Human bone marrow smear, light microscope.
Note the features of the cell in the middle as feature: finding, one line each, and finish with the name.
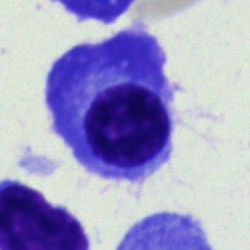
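Projections: fine and thread-like, extending from the right side
Chromatin: dark purple, densely clumped
Cytoplasm: abundant, blue
Paler zone: in the cytoplasm beside the nucleus, upper-left side
Name: plasma cell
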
